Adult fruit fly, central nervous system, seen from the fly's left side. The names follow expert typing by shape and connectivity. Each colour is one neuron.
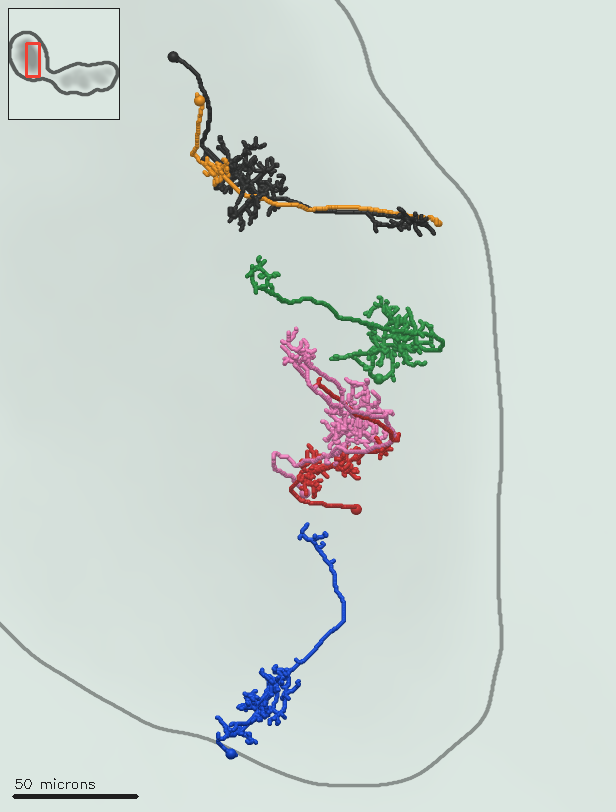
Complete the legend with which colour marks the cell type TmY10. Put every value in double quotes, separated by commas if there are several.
"green"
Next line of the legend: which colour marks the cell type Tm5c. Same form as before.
"blue"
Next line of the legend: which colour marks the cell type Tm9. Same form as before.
"orange"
